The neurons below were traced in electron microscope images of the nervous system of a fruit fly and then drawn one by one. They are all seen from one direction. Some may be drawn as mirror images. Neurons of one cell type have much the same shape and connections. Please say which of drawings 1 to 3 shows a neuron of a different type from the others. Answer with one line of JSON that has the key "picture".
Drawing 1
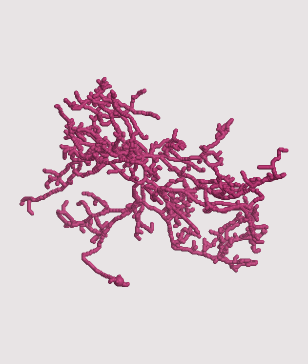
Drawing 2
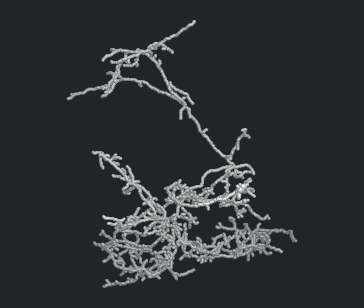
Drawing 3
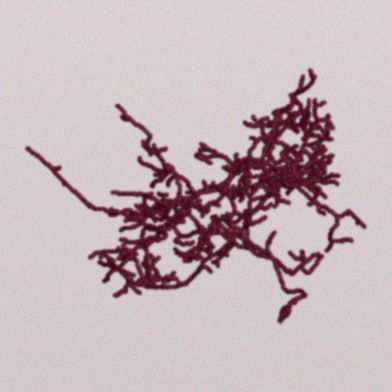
{"picture": 2}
